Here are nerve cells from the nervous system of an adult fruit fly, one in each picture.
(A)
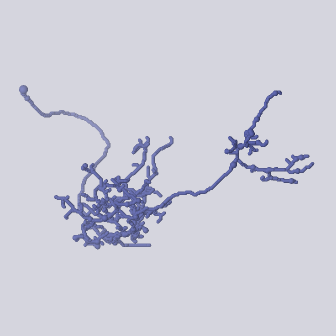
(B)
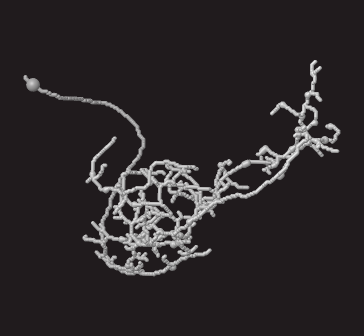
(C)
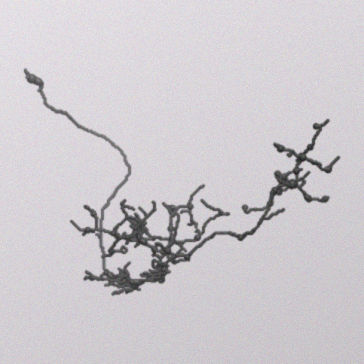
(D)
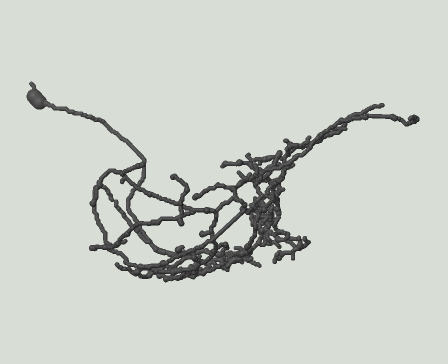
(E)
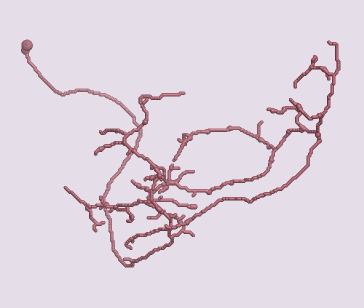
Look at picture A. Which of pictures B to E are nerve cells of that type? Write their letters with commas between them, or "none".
B, C, E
